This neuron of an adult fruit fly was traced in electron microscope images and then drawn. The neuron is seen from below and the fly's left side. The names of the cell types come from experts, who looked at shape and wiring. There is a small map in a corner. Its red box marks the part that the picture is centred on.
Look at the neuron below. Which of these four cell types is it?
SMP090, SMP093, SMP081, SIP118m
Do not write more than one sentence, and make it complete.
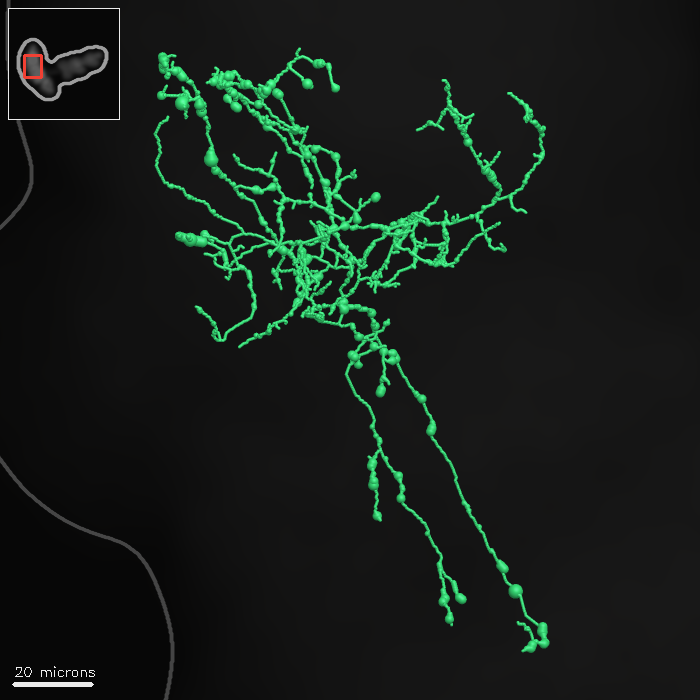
The cell type of the neuron here is SMP093.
